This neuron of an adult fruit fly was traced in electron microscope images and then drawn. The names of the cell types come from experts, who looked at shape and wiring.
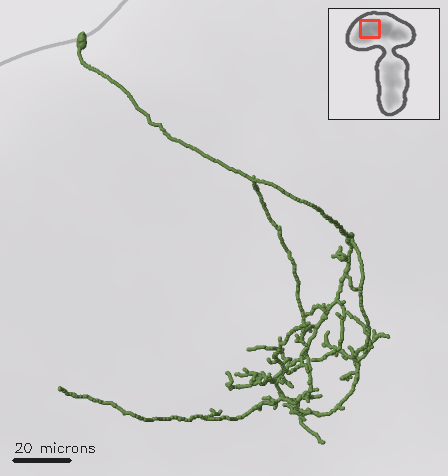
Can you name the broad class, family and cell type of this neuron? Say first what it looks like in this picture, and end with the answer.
The cell body can be seen at the upper left of the picture. By the scale bar it is about 150 microns tall in this view. Dozens of branch ends can be seen. Its broad class is central-brain intrinsic neuron. Its family is hemilineage WEDd1. It is of cell type CB1268.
